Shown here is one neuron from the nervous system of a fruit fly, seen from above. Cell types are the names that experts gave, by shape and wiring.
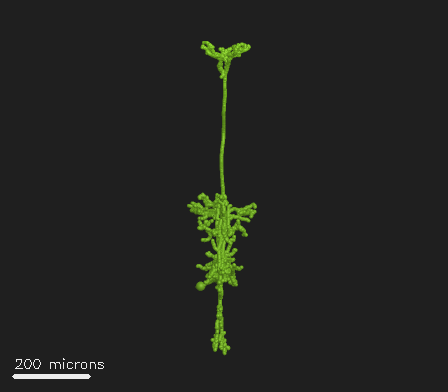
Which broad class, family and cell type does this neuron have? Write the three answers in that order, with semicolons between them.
ascending neuron; hemilineage 05B; AN05B021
